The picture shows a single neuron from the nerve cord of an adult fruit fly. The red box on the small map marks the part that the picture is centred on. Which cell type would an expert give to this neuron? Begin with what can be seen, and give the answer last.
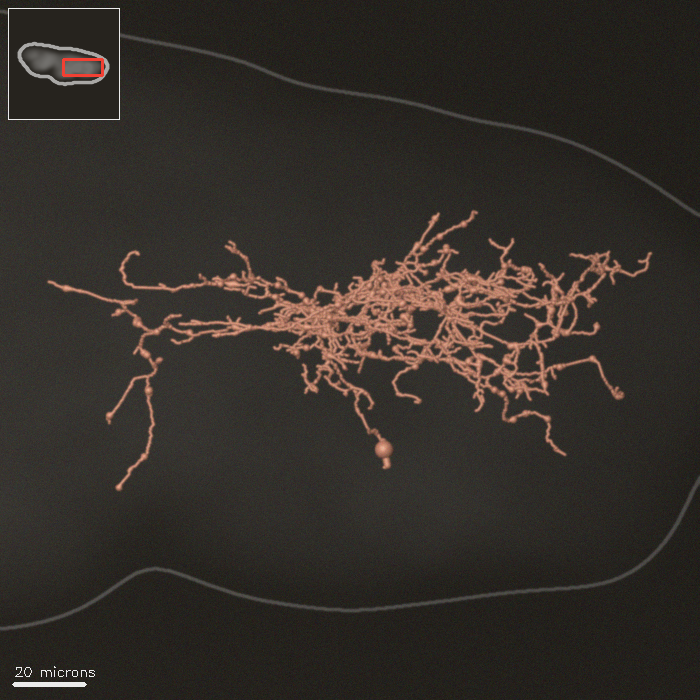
From left to right in the picture it spans about 170 microns. As drawn here it is wider than it is tall. This is a nerve-cord intrinsic neuron. It is of cell type IN12A037.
